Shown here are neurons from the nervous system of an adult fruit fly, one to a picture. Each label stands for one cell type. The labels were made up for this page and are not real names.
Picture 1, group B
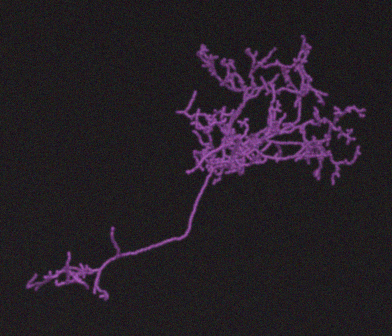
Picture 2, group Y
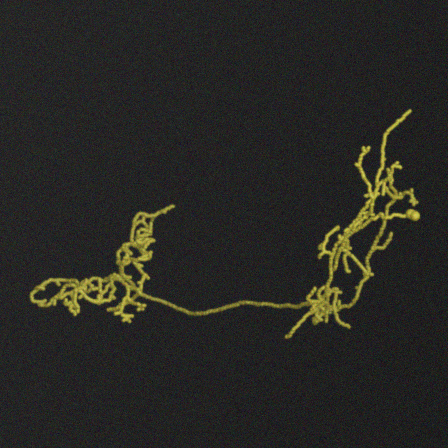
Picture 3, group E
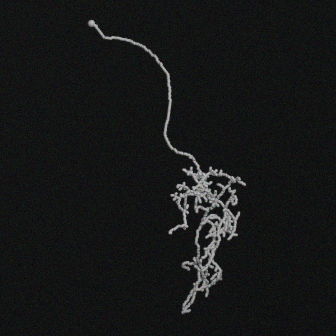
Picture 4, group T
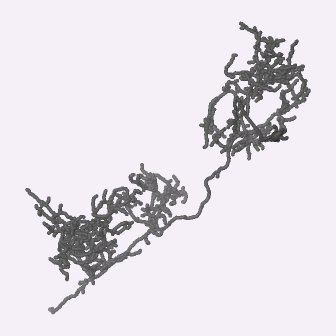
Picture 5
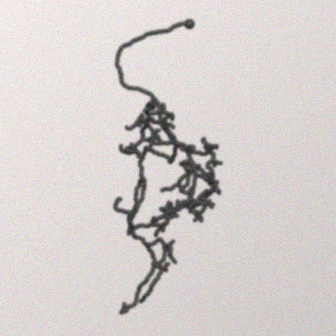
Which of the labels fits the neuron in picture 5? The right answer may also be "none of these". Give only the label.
group E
